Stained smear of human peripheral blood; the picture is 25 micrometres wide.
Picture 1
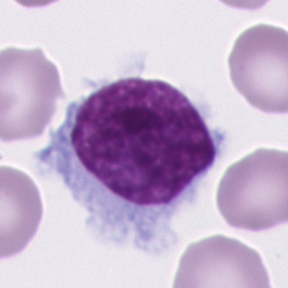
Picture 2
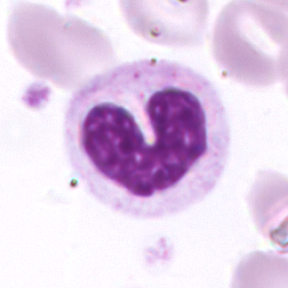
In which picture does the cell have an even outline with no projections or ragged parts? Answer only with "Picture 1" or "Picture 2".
Picture 2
